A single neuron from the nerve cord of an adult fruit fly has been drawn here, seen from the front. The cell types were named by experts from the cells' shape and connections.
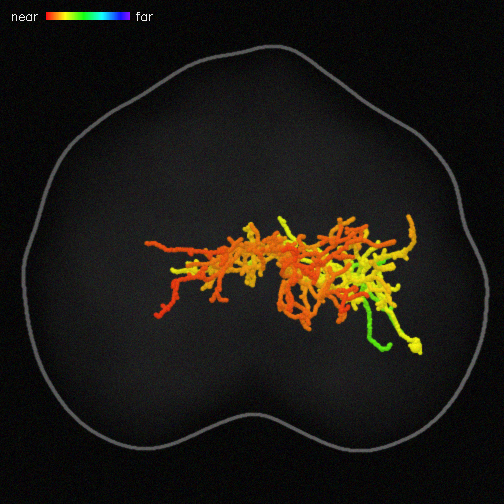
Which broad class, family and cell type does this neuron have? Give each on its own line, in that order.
nerve-cord intrinsic neuron
hemilineage 12A
IN12A037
